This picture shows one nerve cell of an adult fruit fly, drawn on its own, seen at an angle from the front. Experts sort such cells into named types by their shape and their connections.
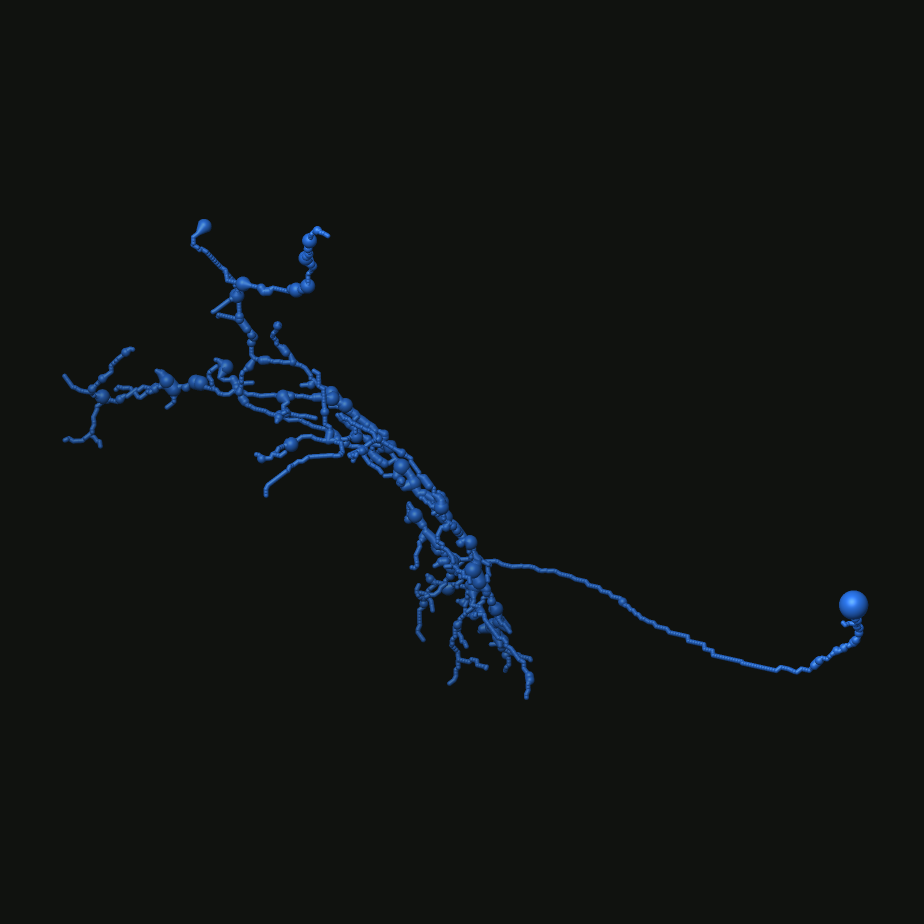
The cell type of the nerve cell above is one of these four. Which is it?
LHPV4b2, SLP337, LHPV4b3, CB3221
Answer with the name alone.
SLP337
